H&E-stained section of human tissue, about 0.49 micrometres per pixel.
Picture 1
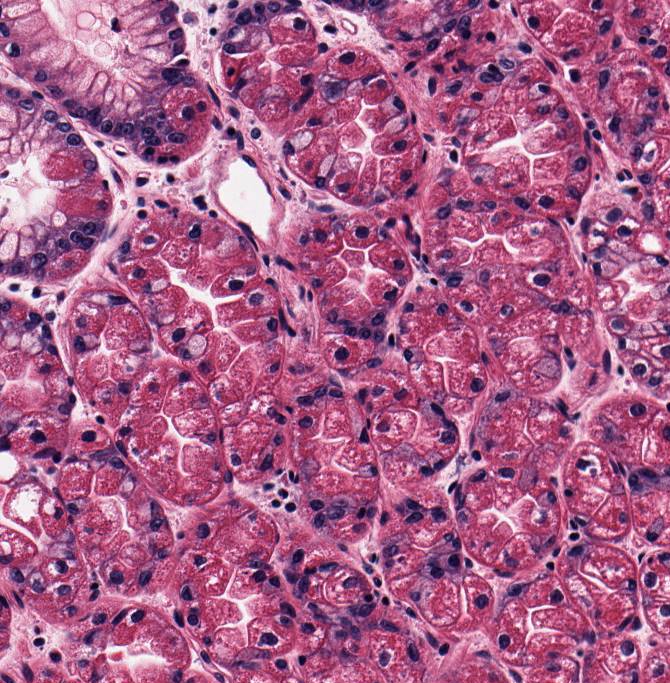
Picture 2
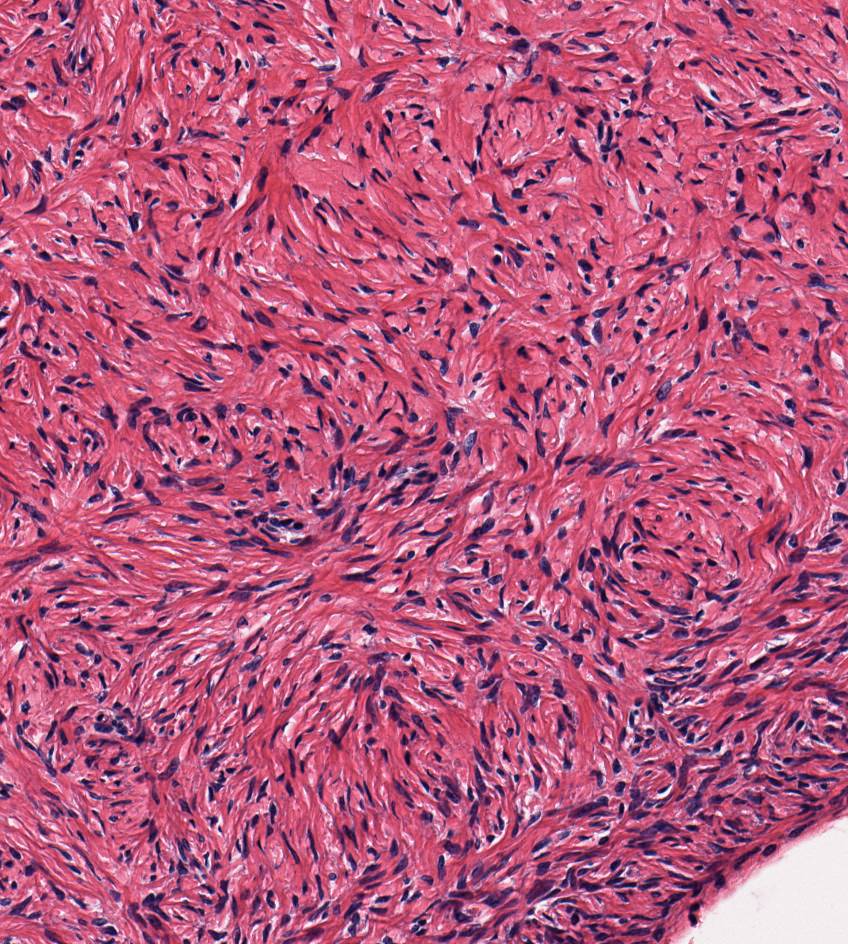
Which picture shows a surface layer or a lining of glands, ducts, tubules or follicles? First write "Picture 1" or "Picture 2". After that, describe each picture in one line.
Picture 1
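What picture 1 shows: At the upper left, tall columnar cells with pale foamy apical cytoplasm and basal nuclei line glands.
What picture 2 shows: No epithelium, glands or tubules are present anywhere in the field.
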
